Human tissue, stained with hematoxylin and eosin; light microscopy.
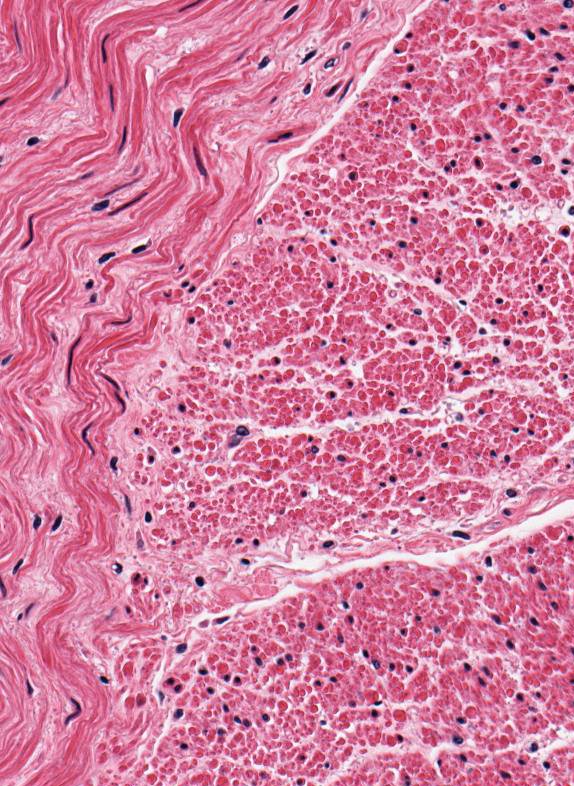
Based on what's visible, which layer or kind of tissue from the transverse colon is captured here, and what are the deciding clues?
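Shows smooth muscle, in two zones: fibres run lengthwise on the left and are cut across on the right as small rounded pink profiles packed closely.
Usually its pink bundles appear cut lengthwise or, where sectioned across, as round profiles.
Left nuclei elongated, dark, lying along the wavy fibres. Right: small dark nuclei scattered, most profiles without one.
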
